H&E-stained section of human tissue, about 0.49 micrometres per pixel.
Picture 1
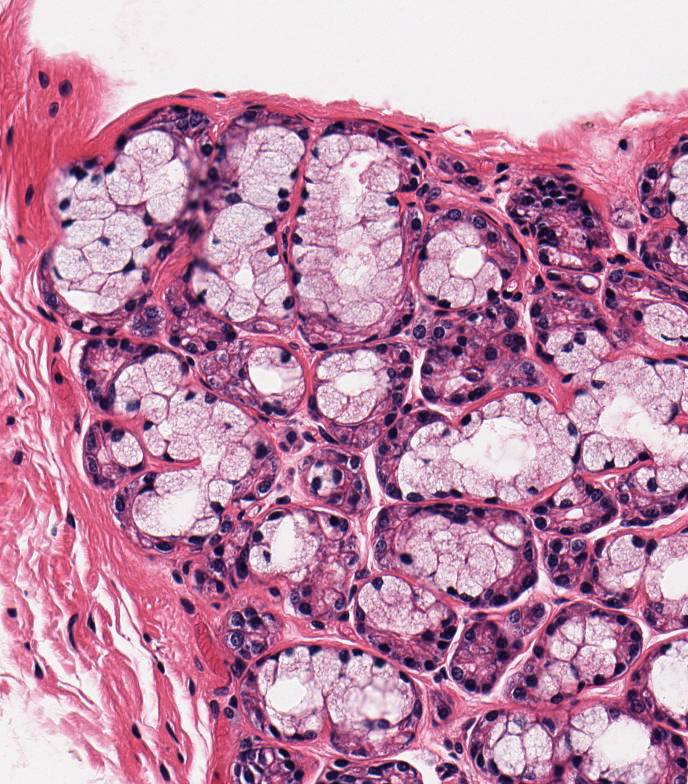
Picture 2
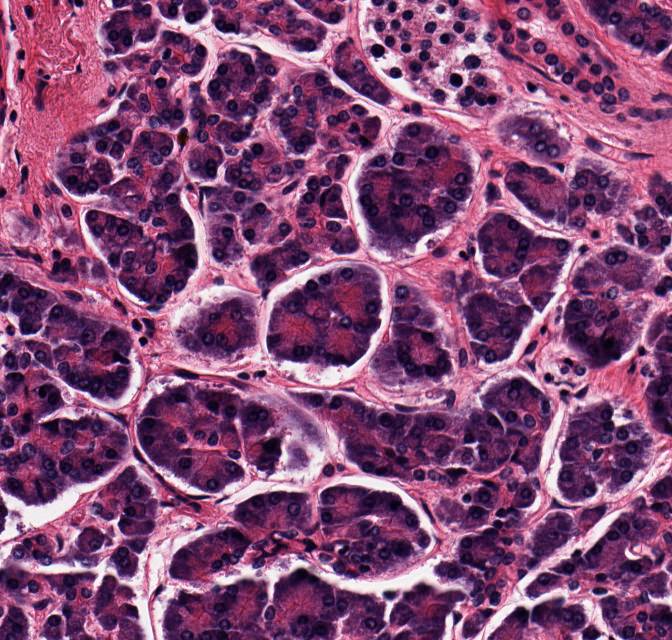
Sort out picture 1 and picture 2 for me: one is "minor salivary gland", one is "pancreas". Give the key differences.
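In picture 1 is minor salivary gland; in picture 2, pancreas. Both fields are filled with closely packed rounded units separated by thin pink septa. Most acini in picture 1 are lined by cells with pale, foamy, vacuolated cytoplasm typical of mucous cells, their dark nuclei flattened against the base at the outer edge. Between these pale acini, mainly in the centre and right, lie small clusters of cells with darker purple-pink cytoplasm and round nuclei. In picture 2 the gland cell nuclei are small, round and dark, and denser pink fibrous stroma occupies the upper left corner. Near the top edge, right of centre, one rounded group has paler cytoplasm and more widely spaced nuclei than the rest.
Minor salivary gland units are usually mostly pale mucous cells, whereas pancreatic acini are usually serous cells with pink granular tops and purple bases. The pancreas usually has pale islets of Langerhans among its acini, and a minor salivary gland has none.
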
